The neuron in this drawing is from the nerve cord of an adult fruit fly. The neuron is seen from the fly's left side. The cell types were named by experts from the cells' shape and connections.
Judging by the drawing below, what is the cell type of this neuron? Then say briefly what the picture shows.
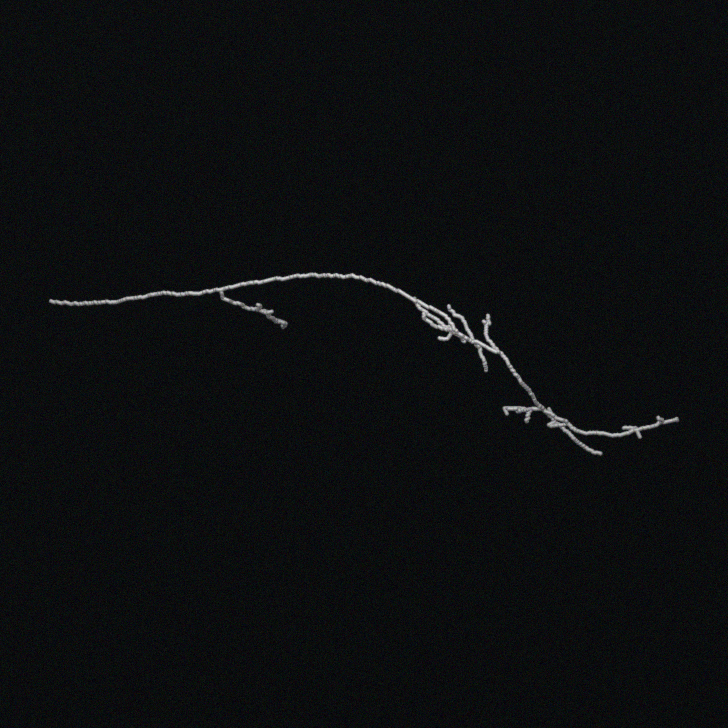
Its cell type is DNge052. It is a descending neuron. No cell body is drawn. In this view it is more than twice as wide as it is tall.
